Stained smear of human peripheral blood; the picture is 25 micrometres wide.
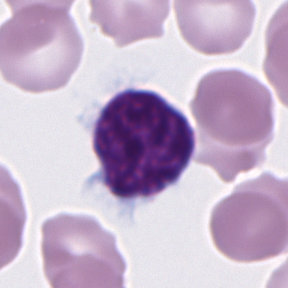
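Hairy cell at the centre. First, the nucleus, about 9 micrometres across, fills almost the whole cell, leaving a very thin rim of cytoplasm. Second, the chromatin is dense, coarsely clumped and deep purple. Third, the little cytoplasm showing is pale blue. Last, fine hair-like projections stream from the left side.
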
